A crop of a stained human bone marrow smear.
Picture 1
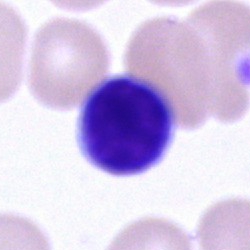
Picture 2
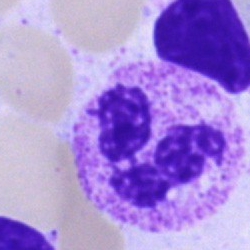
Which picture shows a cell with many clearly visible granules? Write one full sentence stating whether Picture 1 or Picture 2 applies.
It is in picture 2 that the cytoplasm holds many visible granules.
